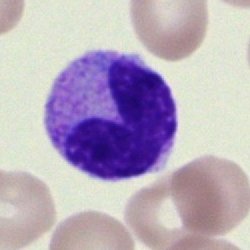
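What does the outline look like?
Round, smooth.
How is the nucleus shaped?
Curved like a horseshoe, its notch opening toward the upper left, lying along the right and lower parts.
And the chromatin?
Dark purple, densely clumped.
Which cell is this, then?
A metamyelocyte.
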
